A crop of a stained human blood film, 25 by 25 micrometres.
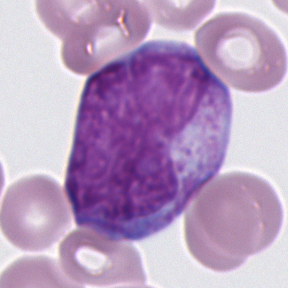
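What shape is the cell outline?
Angular, with several straight edges meeting at corners.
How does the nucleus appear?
It fills most of the cell, has folds running across its surface, and its chromatin is fine and delicate rather than coarsely clumped.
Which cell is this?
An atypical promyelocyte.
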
